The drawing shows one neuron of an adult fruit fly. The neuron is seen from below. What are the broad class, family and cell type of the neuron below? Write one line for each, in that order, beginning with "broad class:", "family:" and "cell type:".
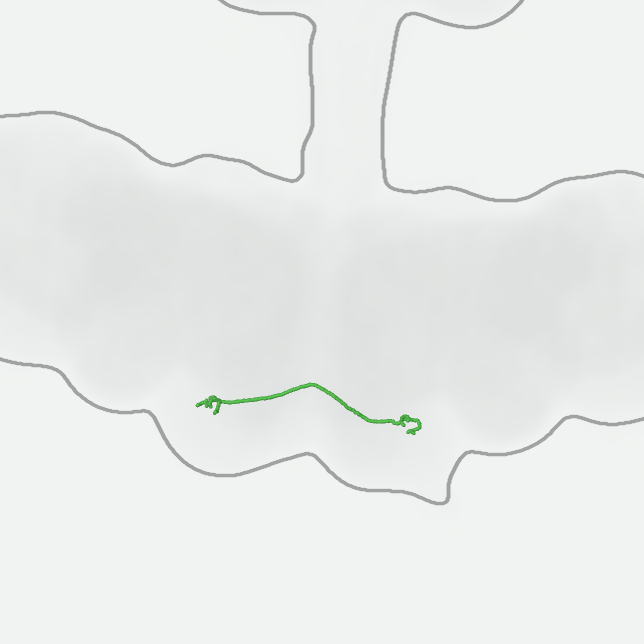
broad class: sensory neuron entering the brain
family: class olfactory
cell type: ORN_DL1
